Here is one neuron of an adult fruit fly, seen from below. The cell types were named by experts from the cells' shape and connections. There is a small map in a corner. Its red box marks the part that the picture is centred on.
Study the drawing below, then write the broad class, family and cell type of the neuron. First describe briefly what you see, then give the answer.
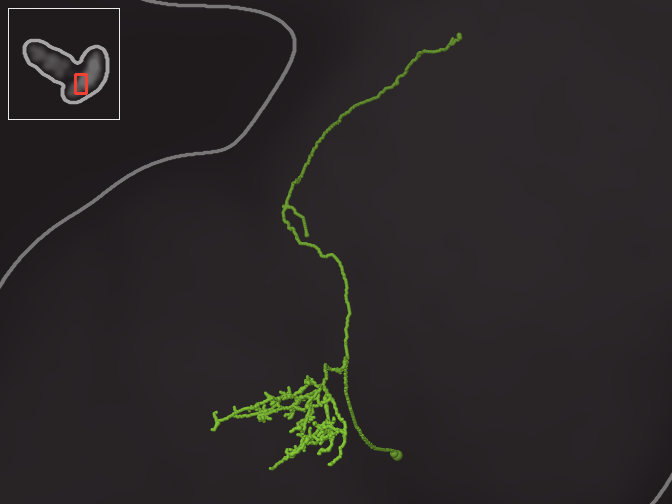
Its cell body lies at the bottom of the picture. As drawn here it is taller than it is wide. Its broad class is visual projection neuron. Its family is LoVP. Its cell type is LoVP6.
